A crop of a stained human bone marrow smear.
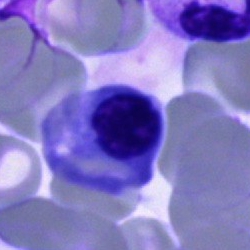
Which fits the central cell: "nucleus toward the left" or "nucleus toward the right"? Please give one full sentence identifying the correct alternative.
This cell carries its nucleus toward the right side.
